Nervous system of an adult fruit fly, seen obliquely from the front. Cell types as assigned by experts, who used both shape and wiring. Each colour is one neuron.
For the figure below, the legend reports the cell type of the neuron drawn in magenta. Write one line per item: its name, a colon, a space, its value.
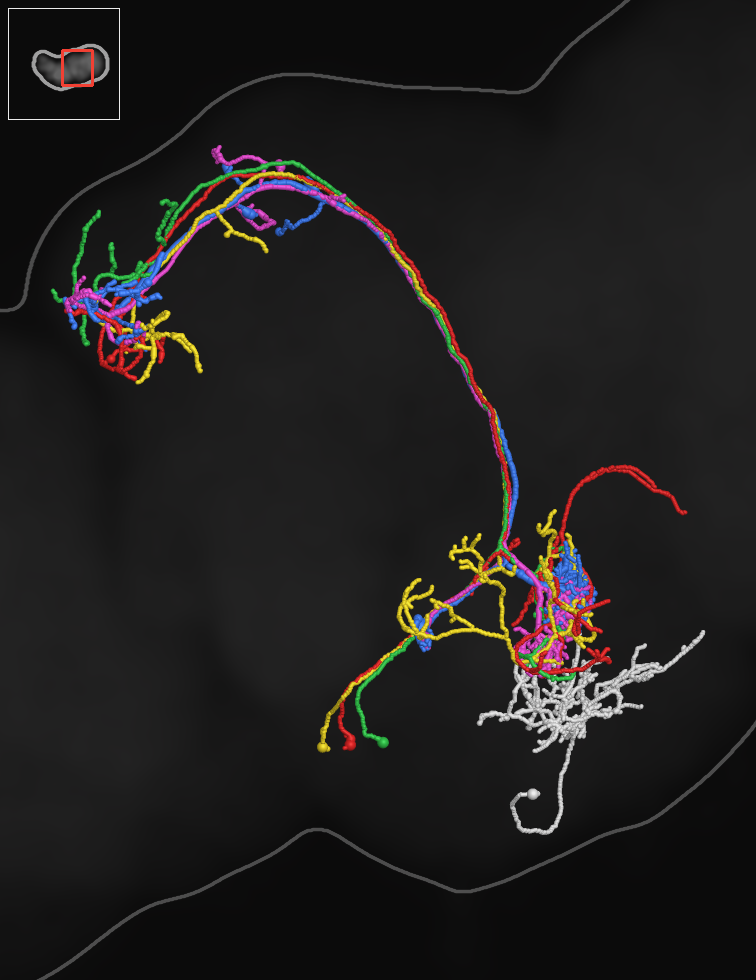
cell type: VM4_lvPN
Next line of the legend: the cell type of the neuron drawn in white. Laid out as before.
cell type: PRW020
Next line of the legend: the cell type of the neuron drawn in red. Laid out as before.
cell type: M_lvPNm46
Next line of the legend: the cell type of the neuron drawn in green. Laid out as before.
cell type: VM6_lvPN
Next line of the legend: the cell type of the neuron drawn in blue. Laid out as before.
cell type: VC5_lvPN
